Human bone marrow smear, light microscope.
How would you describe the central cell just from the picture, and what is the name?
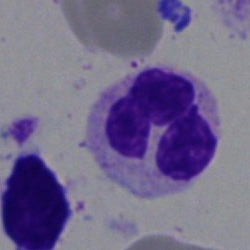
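Let me see: the outline is roughly round and smooth, and the chromatin is dense and dark purple. A moderate rim of pale lilac cytoplasm surrounds the nucleus, and I find no vacuoles in it. So this is a segmented neutrophil.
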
